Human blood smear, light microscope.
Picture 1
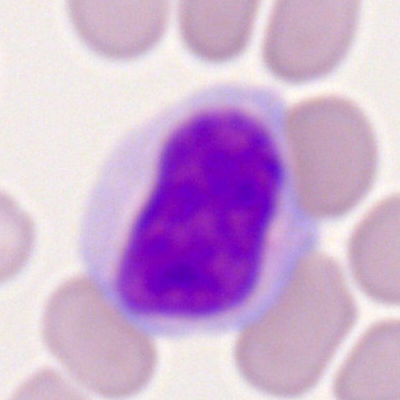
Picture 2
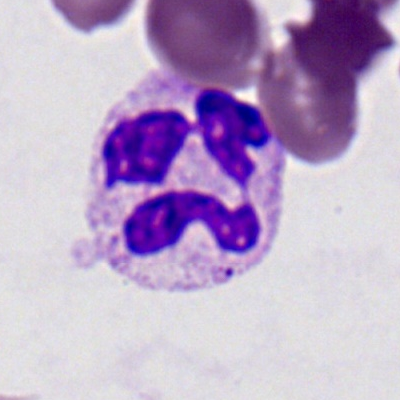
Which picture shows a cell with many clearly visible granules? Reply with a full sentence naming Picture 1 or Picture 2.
In Picture 2, many visible granules are held in the cytoplasm of the cell.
